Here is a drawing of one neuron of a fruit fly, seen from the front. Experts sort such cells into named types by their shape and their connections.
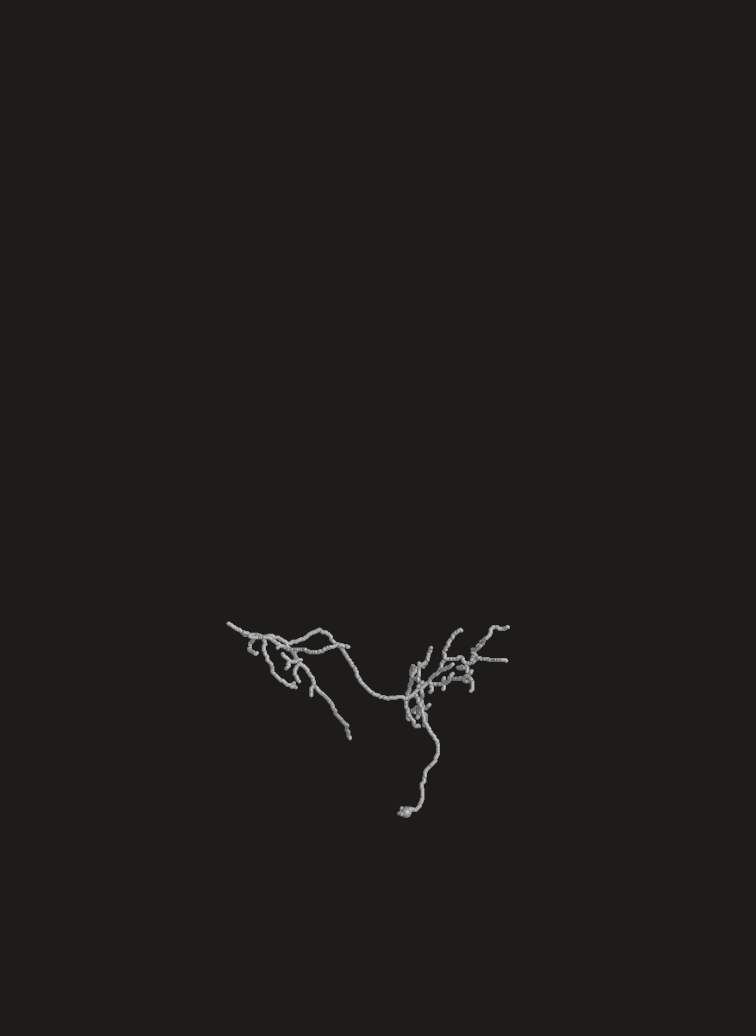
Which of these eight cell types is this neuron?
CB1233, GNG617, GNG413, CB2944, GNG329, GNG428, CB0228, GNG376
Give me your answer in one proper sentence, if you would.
It is the cell type GNG617 to which this neuron belongs.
